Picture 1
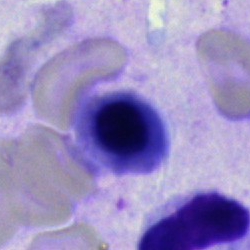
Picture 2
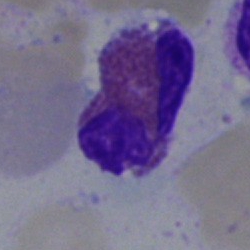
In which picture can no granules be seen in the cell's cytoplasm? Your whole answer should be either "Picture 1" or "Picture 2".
Picture 1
